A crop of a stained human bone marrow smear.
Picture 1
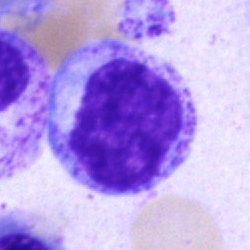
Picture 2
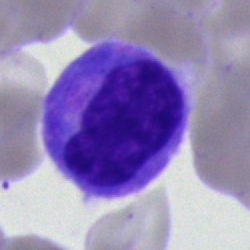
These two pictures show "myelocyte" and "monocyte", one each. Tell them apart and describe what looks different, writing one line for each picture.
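Picture 1 shows a myelocyte: Fine purple granules are scattered through the cytoplasm, most visible near the cell edge.
Picture 2 shows a monocyte: No distinct granules are seen in the cytoplasm.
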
